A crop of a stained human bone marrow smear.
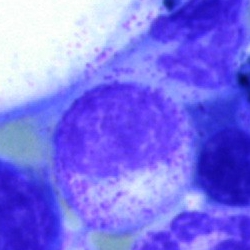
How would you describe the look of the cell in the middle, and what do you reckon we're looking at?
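A round outline encloses this cell. Its chromatin is finely stippled rather than coarsely clumped, pale bluish cytoplasm forms a crescent below the nucleus, and fine pink-purple granules are scattered across the cell. It is a myelocyte.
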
